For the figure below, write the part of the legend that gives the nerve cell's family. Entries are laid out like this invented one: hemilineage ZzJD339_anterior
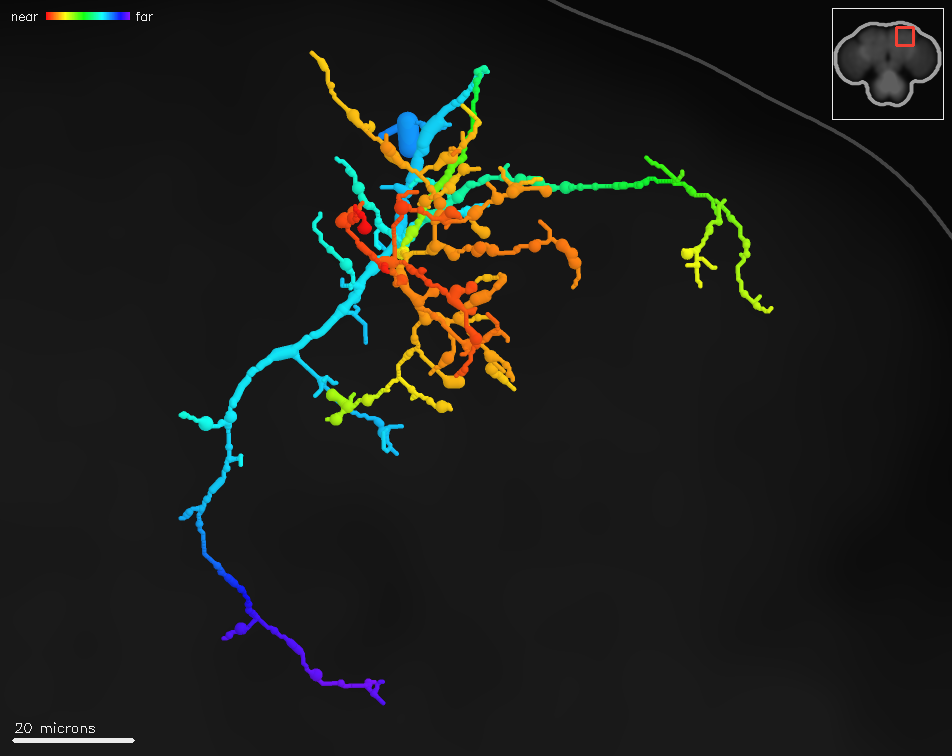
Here: hemilineage LHd2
